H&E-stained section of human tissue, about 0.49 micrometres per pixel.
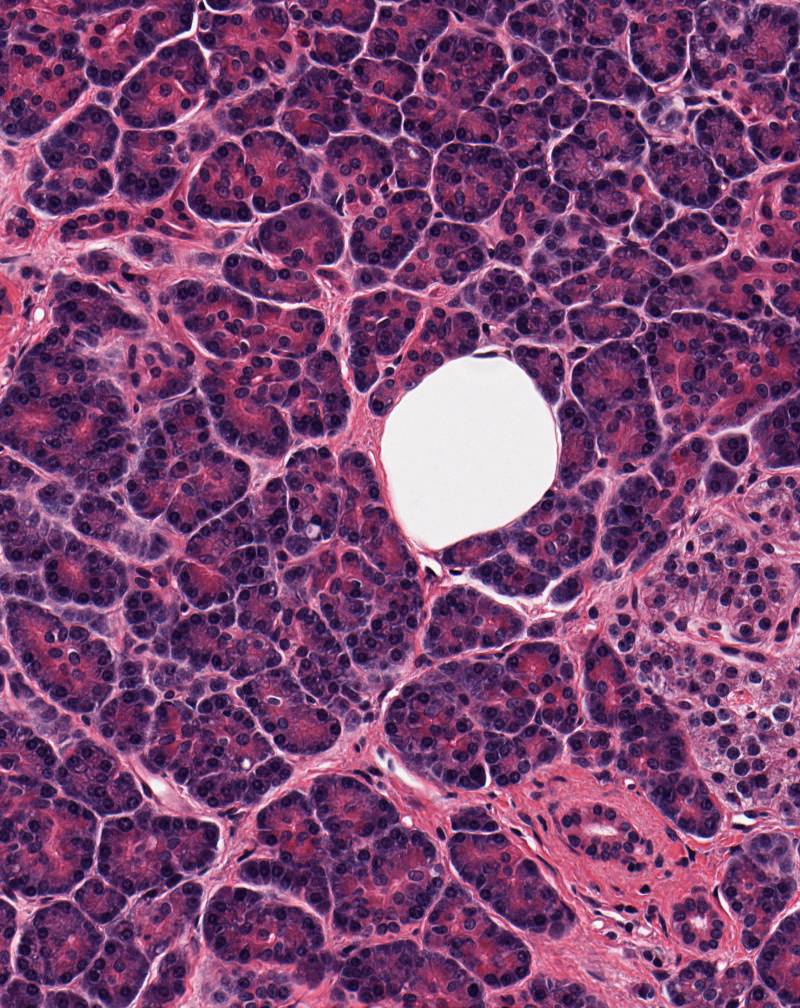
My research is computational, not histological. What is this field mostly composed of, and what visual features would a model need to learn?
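I'd call this exocrine pancreas. The acinar cells are purple at the base, pink at the apex facing the acinar centre, each with one round dark nucleus near the base.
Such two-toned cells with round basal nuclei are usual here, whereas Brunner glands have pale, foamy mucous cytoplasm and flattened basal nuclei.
Stepping back, closely packed acini are grouped into lobules by thin pink fibrous septa, and their lumina are tiny, barely visible.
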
